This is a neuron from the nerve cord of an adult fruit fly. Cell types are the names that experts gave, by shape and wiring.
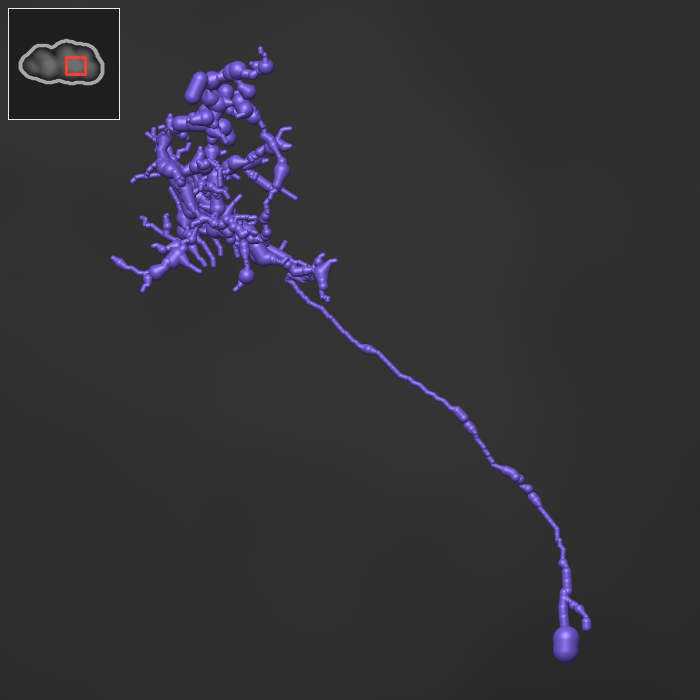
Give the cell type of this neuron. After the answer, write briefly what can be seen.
The cell type is IN09A039. It is a nerve-cord intrinsic neuron. The picture shows dozens of branch ends. As drawn here it is taller than it is wide.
